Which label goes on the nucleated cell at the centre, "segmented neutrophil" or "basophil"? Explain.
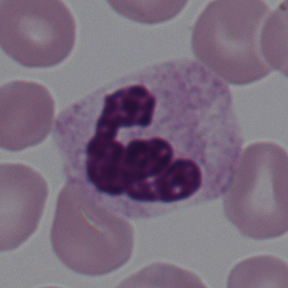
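Take it slowly: this is a segmented neutrophil. The granules settle it, because fine lilac granules are scattered throughout the cytoplasm.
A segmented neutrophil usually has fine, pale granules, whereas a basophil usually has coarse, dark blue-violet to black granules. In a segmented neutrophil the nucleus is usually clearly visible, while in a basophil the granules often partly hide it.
Here the chromatin shows as dark purple and coarsely clumped. Beyond that, the cytoplasm is plentiful and pale pinkish-grey, and the cell outline is smooth, without surface projections.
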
